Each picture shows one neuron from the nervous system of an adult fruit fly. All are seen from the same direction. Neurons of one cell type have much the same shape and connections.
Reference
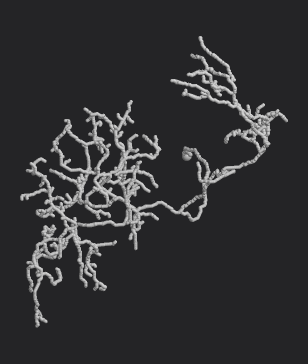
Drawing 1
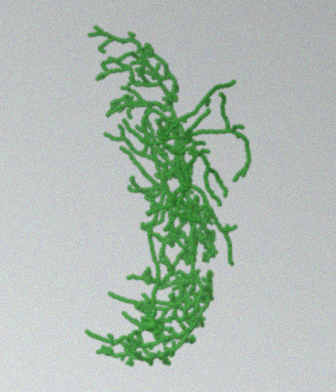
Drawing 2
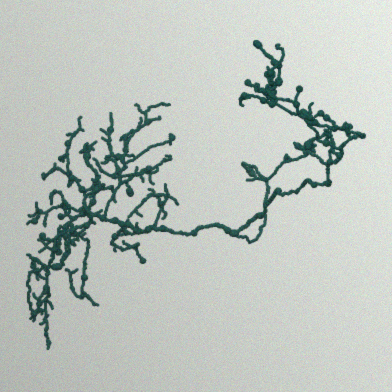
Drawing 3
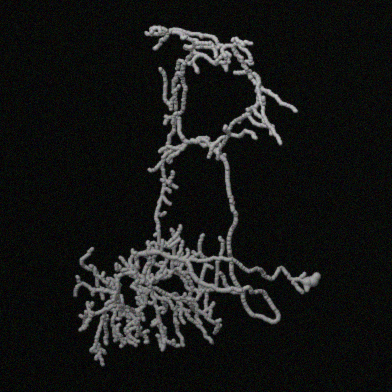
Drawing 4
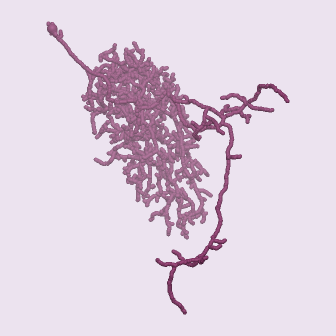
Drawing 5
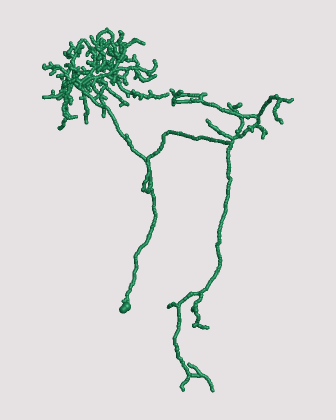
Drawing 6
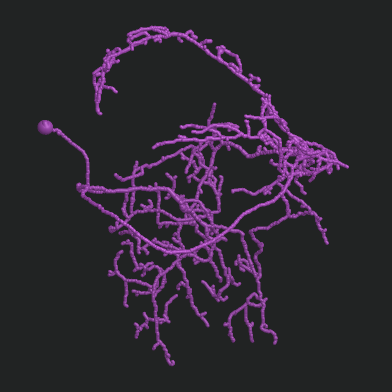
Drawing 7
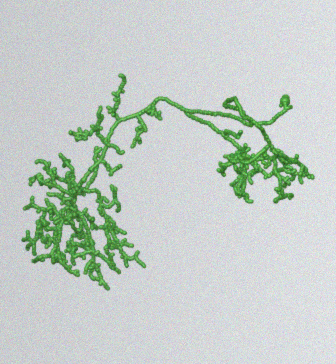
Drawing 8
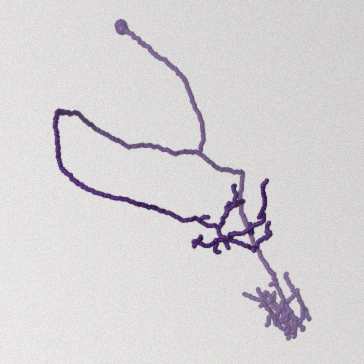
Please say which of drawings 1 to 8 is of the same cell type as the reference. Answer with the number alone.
2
